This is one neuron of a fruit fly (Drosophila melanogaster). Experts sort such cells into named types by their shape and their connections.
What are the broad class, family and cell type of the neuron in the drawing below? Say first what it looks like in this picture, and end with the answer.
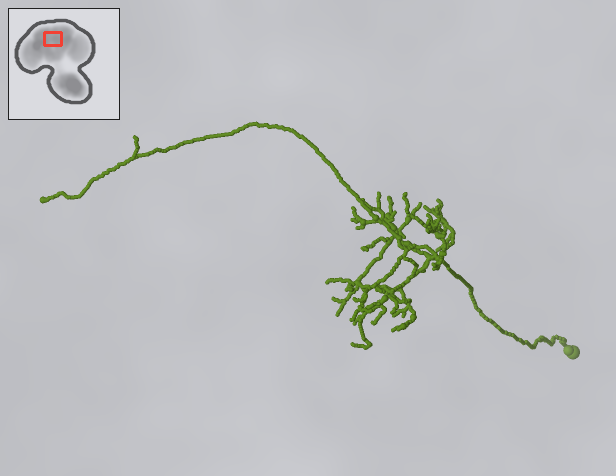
Its cell body lies at the lower right of the picture. As drawn here it is wider than it is tall. It is a central-brain intrinsic neuron. Its family is called class CX. Its cell type is FC3_b.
